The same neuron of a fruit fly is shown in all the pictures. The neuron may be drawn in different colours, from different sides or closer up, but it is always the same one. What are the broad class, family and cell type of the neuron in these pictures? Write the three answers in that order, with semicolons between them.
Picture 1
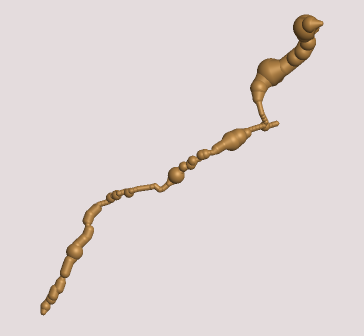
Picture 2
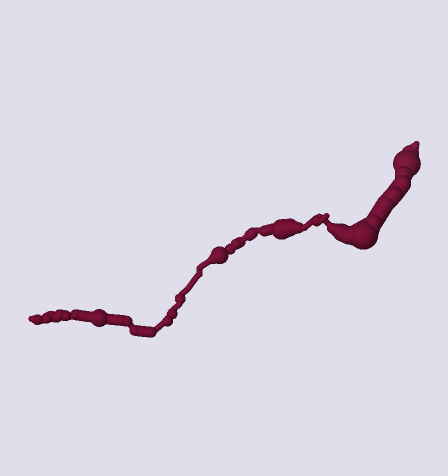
photoreceptor or other optic-lobe sensory neuron; class visual; R8y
